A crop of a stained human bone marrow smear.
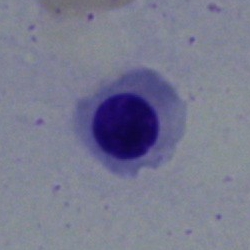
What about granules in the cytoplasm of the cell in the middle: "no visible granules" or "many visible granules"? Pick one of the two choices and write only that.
No visible granules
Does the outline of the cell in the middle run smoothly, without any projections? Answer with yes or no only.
No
